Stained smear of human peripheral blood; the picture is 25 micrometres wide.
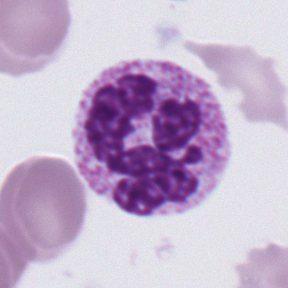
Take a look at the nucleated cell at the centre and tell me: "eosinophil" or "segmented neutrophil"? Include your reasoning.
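It is a segmented neutrophil rather than an eosinophil. Point one, the granules: fine and pinkish-violet, scattered densely through the cytoplasm.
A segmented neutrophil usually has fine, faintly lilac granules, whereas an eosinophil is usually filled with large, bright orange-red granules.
Point two, the nucleus: it is split into many separate lobes arranged in a loose ring.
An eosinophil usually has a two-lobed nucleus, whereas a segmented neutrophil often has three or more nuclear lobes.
Beyond these, the chromatin is dark purple and coarsely clumped, and the round, smooth-edged cell is about 14 micrometres across.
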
